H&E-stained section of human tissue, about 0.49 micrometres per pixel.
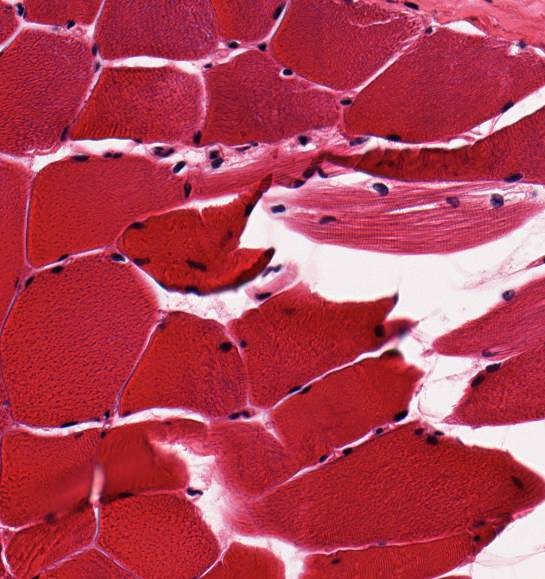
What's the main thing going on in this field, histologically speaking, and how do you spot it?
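Skeletal muscle, cut mostly across. Cross-sectioned fibres angular and polygonal; a few at upper right cut lengthwise. Those lengthwise fibres show fine transverse cross-striations.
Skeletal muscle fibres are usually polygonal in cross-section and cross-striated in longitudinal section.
Nuclei dark, flattened, at the fibre edges.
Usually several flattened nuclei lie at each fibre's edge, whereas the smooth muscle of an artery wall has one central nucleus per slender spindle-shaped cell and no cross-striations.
Cytoplasm deep, even red.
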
